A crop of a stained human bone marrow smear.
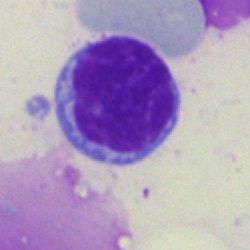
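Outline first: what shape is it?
Round and smooth.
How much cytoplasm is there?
Only a thin rim around the nucleus.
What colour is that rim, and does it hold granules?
Blue, with no granules seen.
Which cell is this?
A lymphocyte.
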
